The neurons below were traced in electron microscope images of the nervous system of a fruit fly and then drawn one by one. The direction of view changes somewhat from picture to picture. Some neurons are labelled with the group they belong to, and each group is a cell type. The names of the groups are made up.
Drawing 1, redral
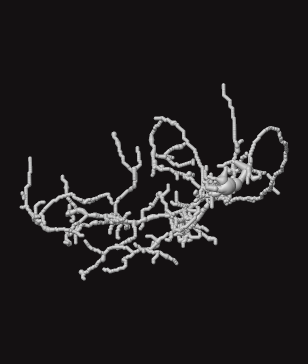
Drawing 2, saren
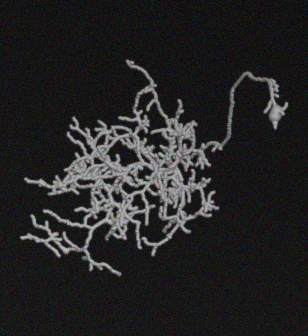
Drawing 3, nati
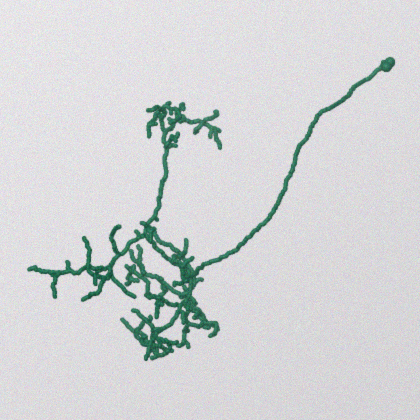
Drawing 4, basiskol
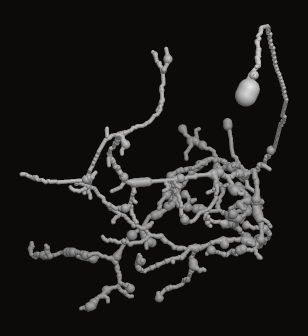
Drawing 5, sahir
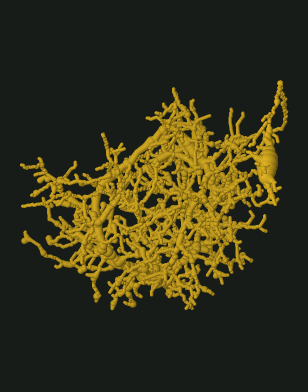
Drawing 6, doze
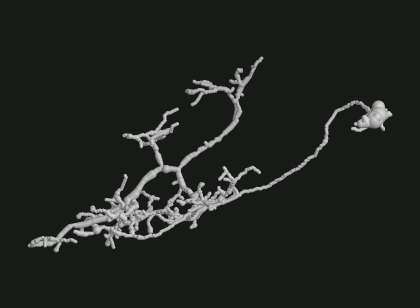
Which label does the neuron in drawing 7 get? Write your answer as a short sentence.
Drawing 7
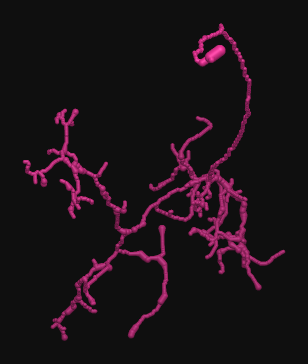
It belongs to nati.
